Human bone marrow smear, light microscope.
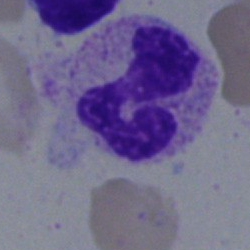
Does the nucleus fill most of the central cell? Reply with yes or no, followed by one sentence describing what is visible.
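No. The cytoplasm is plentiful and pale lilac-pink.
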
